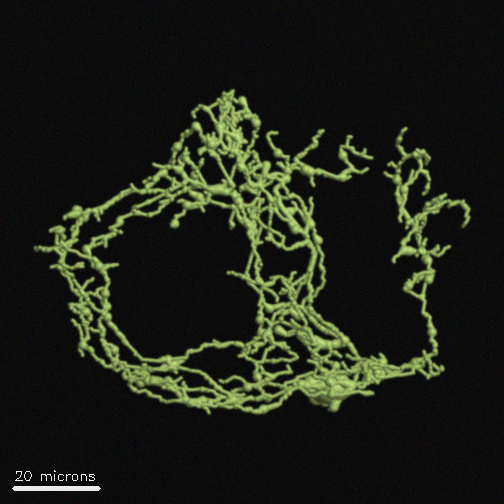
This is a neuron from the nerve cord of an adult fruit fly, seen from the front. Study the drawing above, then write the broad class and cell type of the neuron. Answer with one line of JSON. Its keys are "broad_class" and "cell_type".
{"broad_class": "nerve-cord intrinsic neuron", "cell_type": "INXXX283"}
